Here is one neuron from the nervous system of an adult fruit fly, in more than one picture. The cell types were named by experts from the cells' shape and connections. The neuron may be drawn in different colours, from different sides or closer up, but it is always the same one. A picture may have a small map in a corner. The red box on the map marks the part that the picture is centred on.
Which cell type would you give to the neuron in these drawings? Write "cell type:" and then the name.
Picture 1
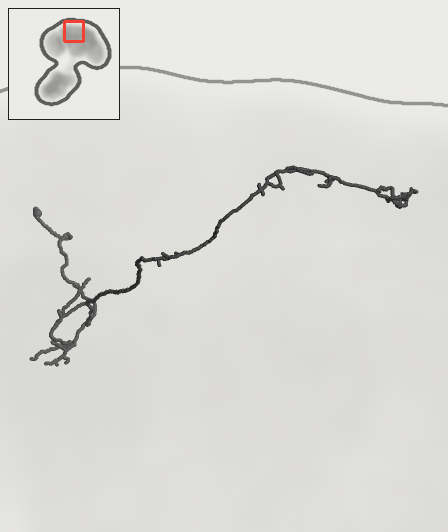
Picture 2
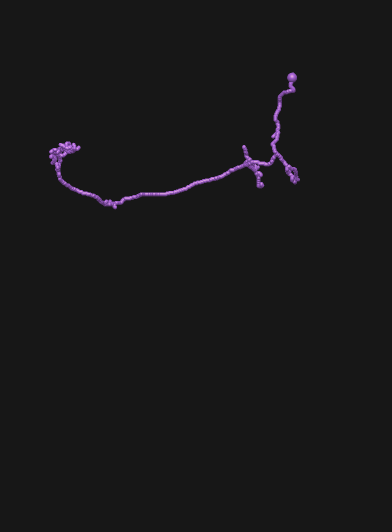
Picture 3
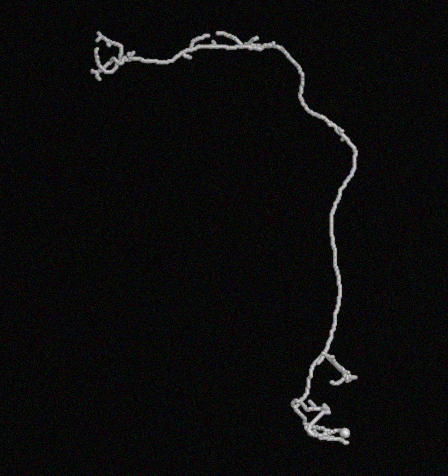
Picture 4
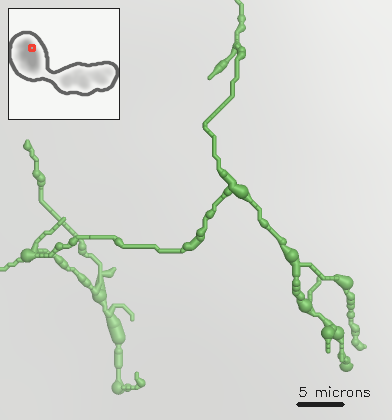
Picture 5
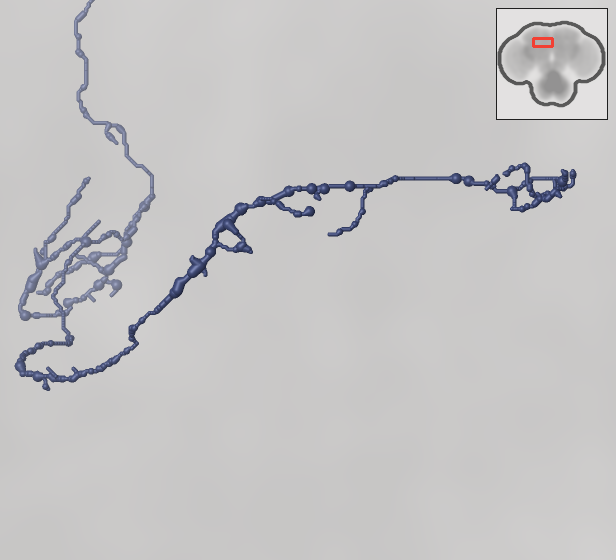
cell type: KCg-d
